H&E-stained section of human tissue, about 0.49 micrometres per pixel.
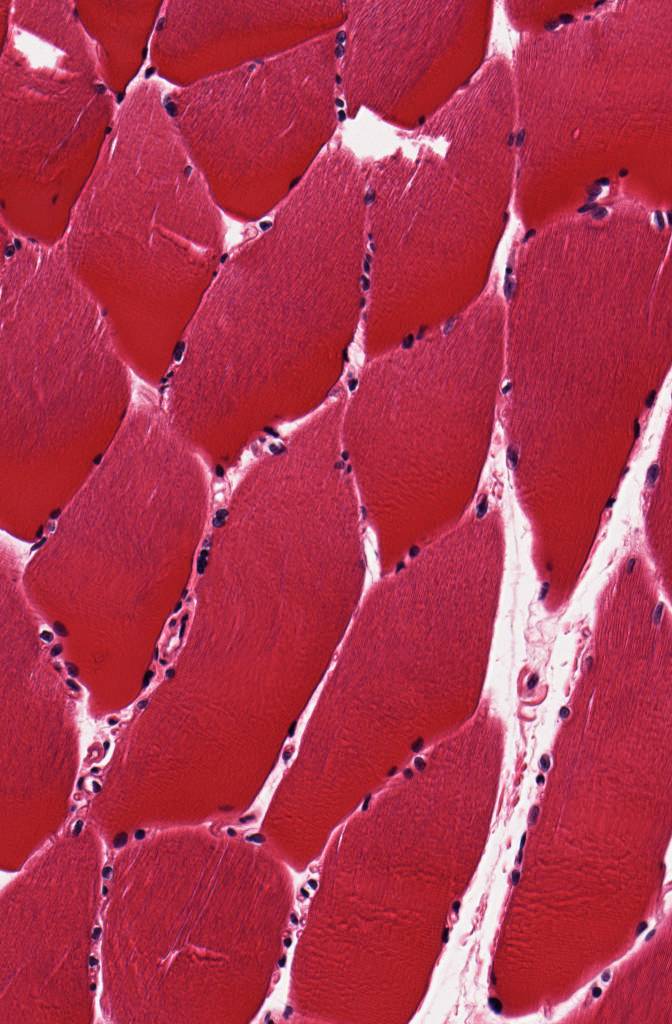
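Skeletal muscle: looking first at the nuclei, the dark, flattened ones of the muscle fibres sit at the fibre edges, not within the fibres. The fibre cytoplasm, I note, is deep red-pink and evenly stained, with a fine fibrillar texture. The fibres are broadly similar in size, and I see no clusters of small angular fibres. Nor are any fat cells present among the fibres.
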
